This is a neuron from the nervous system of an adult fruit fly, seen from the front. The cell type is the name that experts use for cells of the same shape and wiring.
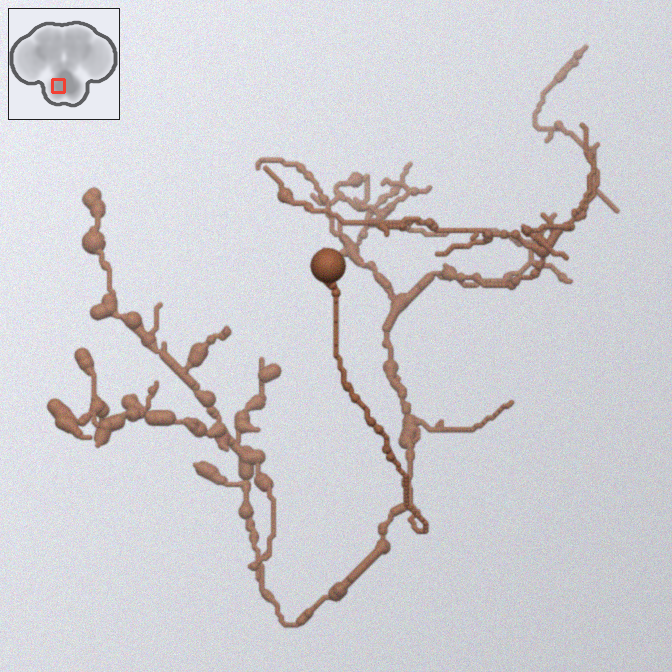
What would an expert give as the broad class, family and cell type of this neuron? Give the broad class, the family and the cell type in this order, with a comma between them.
nerve-cord intrinsic neuron, hemilineage 09A, IN09A064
